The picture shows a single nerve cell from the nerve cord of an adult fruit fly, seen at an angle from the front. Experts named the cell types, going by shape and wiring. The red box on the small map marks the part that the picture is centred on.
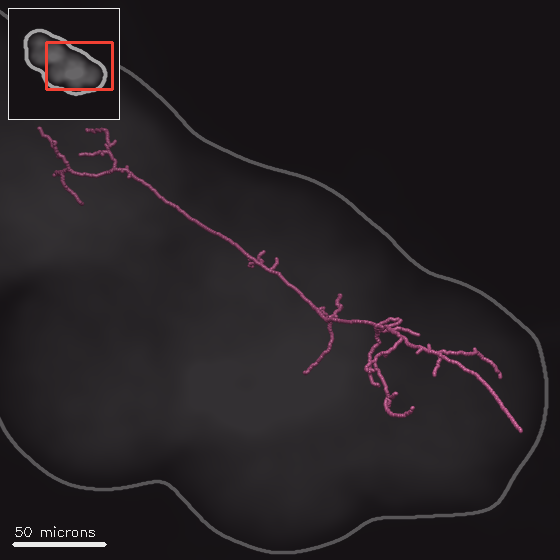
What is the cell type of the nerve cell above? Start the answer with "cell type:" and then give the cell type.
cell type: DNge041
